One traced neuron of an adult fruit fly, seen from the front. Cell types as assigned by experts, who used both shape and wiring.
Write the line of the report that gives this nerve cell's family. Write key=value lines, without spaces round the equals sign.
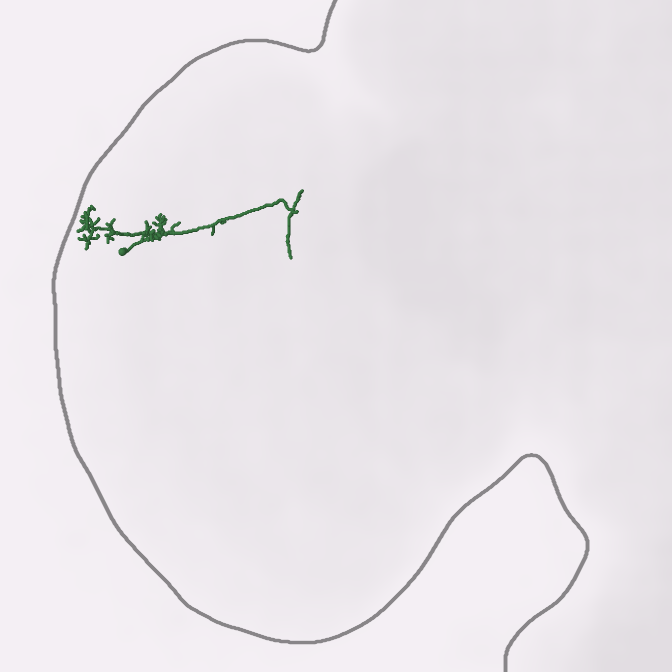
family=T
